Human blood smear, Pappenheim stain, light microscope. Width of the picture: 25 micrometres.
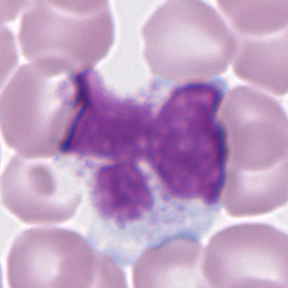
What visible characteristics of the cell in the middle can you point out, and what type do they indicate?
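The nucleus occupies most of the cell and is divided into broad lobes linked by wide bridges, not thin threads. The cytoplasm is pale greyish-blue, with fine lilac granules scattered through it. This cell is a monocyte.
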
